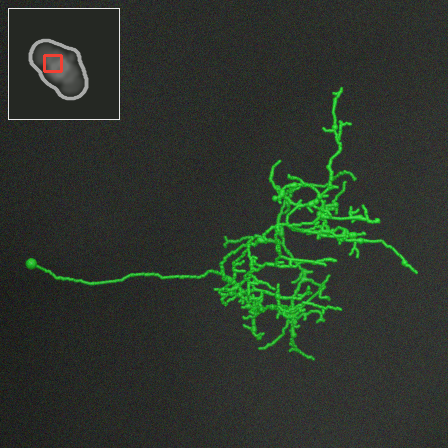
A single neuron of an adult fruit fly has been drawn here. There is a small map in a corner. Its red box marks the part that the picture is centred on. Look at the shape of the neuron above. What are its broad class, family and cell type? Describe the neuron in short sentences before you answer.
The cell body is on the left of the picture. Dozens of branch ends can be seen. This is a central-brain intrinsic neuron. Its family is hemilineage LALa1_anterior. Its cell type is LAL059.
